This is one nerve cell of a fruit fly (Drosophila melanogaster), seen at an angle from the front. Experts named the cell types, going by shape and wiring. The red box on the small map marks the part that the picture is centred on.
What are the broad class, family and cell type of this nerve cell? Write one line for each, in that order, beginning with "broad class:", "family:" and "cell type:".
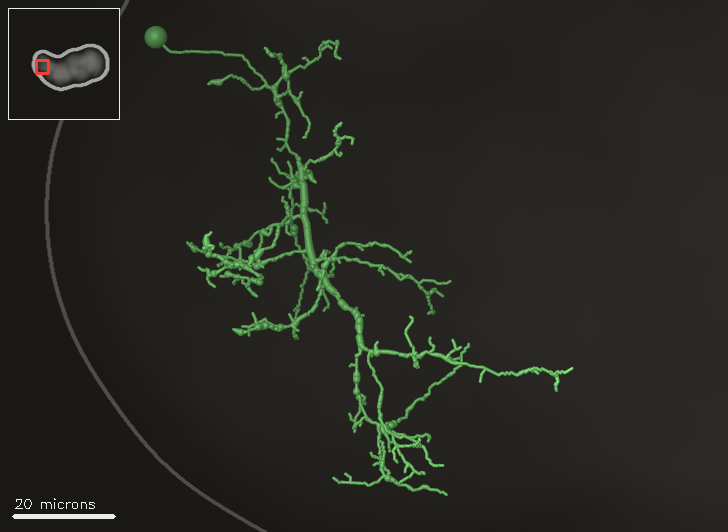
broad class: nerve-cord intrinsic neuron
family: hemilineage 20A.22A
cell type: IN20A.22A054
